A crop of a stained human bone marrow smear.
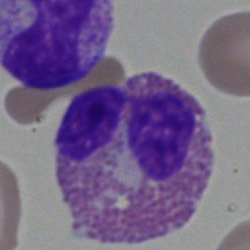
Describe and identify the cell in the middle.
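See how this one is roughly round with a smooth outline? The nucleus is split into two separate lobes, sitting side by side in the upper half of the cell. There's plenty of cytoplasm, filling most of the cell around those lobes. That's an eosinophil.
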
